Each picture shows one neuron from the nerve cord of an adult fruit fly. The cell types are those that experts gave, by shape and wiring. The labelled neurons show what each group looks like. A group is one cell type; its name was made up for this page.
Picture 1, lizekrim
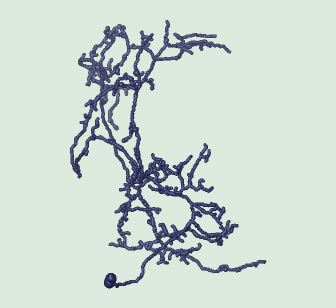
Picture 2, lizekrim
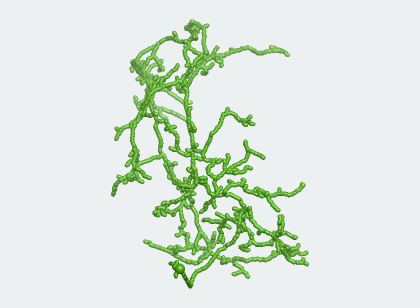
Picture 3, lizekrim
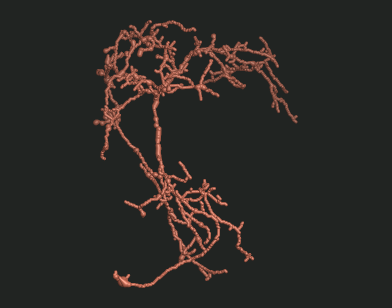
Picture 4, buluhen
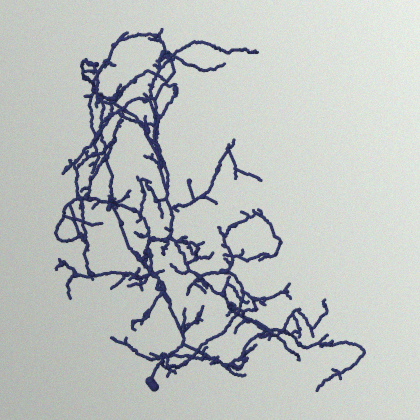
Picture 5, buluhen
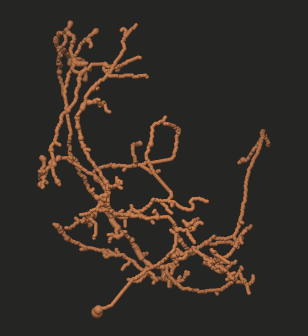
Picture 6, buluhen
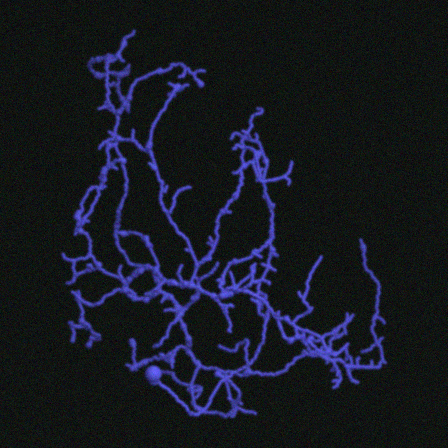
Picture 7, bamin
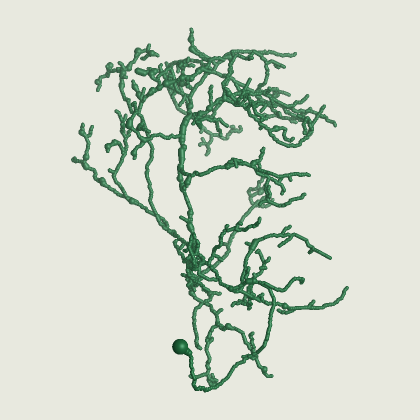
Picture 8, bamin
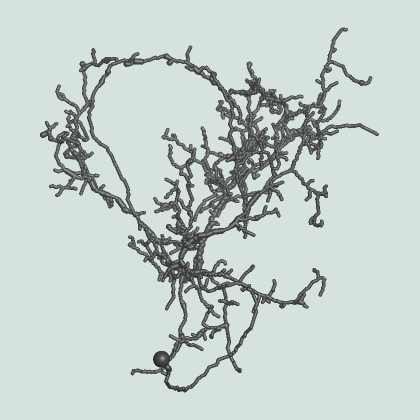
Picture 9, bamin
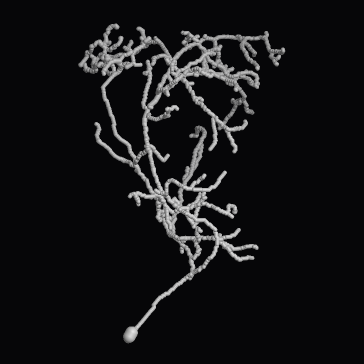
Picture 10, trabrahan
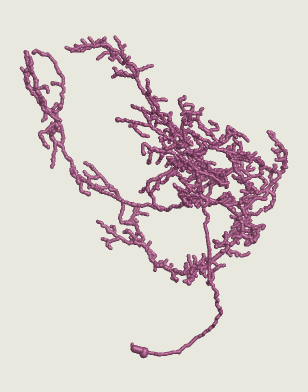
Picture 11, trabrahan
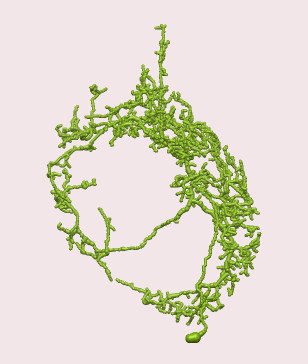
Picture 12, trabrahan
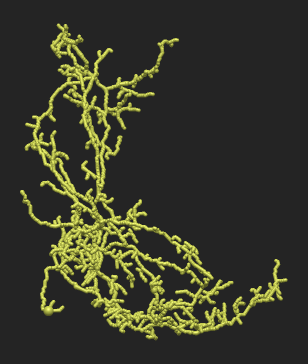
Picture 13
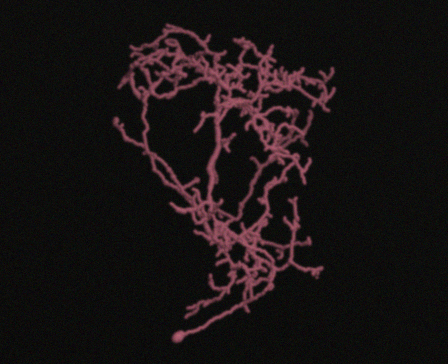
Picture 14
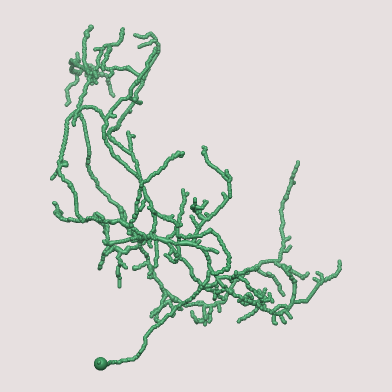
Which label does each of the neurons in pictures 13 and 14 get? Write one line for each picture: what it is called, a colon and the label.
13: bamin
14: buluhen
